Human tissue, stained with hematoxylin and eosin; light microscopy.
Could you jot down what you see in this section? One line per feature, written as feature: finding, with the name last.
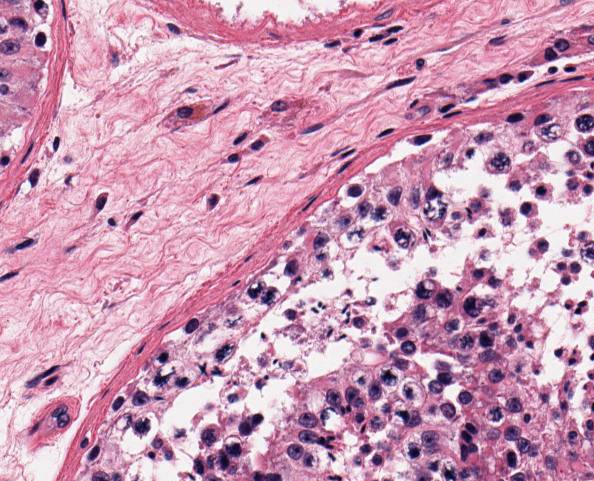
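Layout: cell-packed tubule lower right, paler fibrous stroma upper left
Tubule nuclei: lots of them large and round, with coarse, clumped, dark chromatin
Stroma: loose, pale pink wavy collagen fibres, scattered spindle-shaped nuclei
Pigment: one stromal cell upper left, golden-brown in its cytoplasm
Name: testis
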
